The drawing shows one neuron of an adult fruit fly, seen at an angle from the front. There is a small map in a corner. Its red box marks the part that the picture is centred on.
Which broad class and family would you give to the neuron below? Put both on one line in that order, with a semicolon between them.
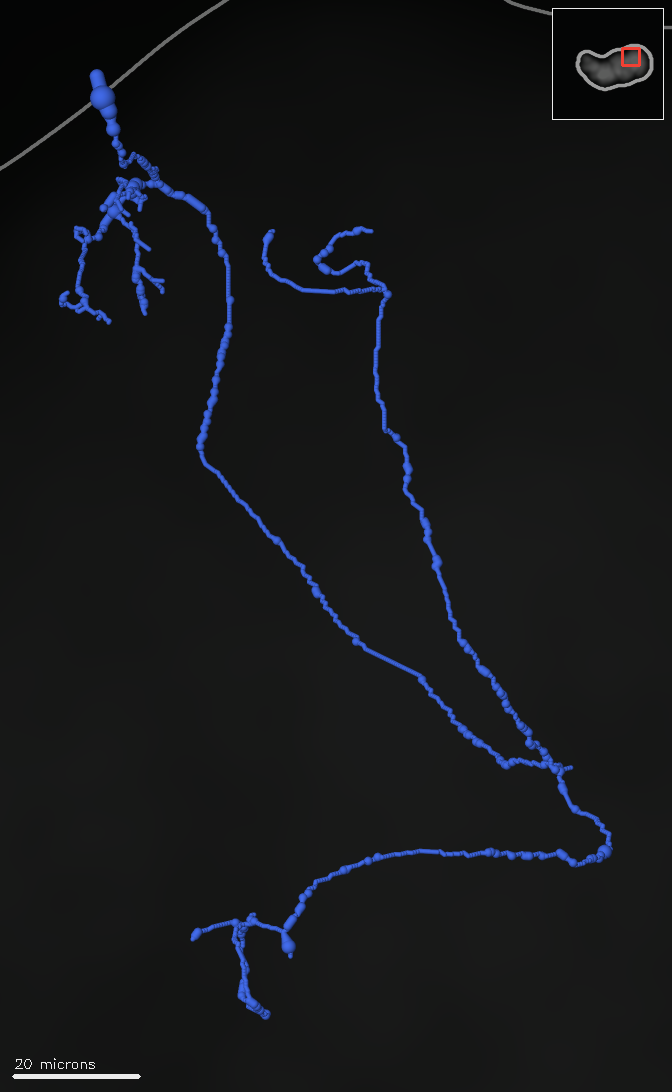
central-brain intrinsic neuron; class Kenyon Cell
